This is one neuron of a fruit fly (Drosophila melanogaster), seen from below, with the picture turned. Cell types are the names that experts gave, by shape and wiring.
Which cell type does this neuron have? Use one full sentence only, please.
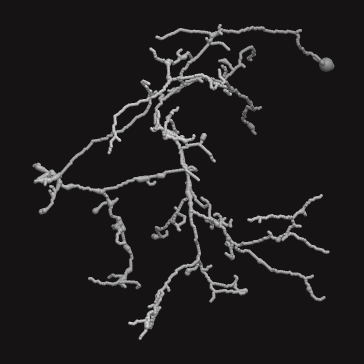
The cell type given to this neuron is IN20A.22A017.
